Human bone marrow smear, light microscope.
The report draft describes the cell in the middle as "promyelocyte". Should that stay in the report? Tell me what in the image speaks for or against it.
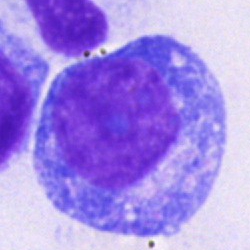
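The outline is round to oval with a smooth edge, and the nucleus lies off-centre toward the upper left. Its chromatin is fine and evenly spread, not gathered into coarse blocks. The cytoplasm stains blue and forms a broad rim, widest on the lower right side. Small dark dots lie just outside the cell edge at the top and bottom. The blue cytoplasm speaks for a promyelocyte rather than a myelocyte.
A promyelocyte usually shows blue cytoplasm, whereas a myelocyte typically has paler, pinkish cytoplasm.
The fine, unclumped chromatin also counts against myelocyte.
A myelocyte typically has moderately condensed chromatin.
The name promyelocyte fits.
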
